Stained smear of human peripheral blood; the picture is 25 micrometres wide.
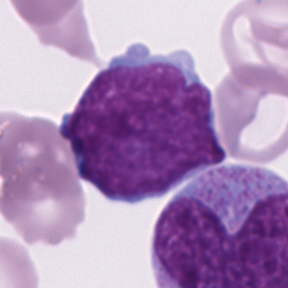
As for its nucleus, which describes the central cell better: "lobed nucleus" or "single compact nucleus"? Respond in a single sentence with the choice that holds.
One compact round, oval or kidney-shaped mass makes up the nucleus.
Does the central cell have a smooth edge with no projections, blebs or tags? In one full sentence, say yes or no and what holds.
No, this cell is bounded by a rough outline.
